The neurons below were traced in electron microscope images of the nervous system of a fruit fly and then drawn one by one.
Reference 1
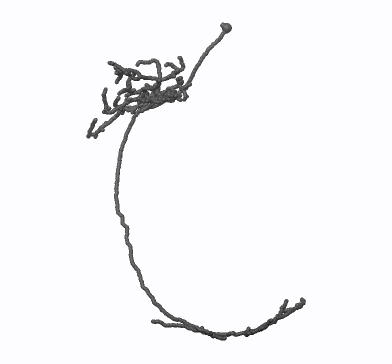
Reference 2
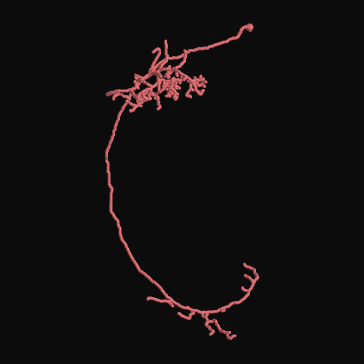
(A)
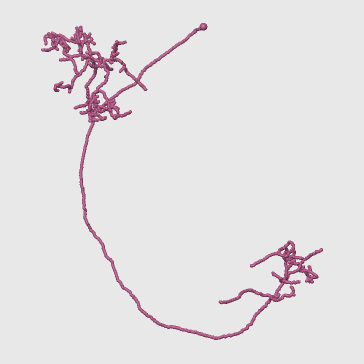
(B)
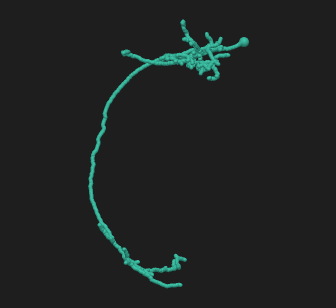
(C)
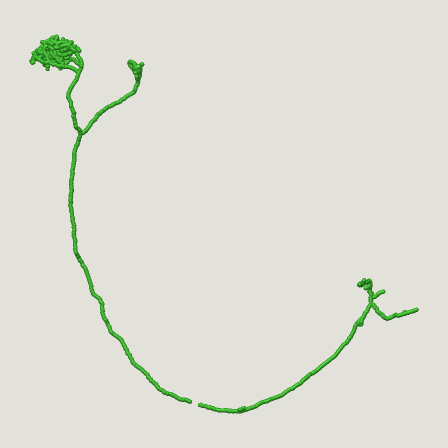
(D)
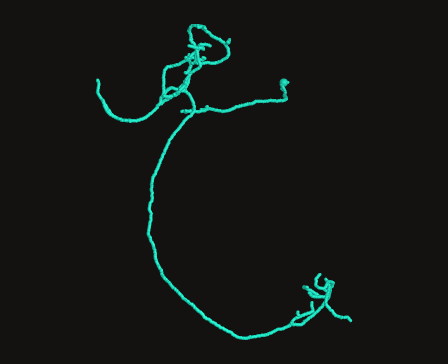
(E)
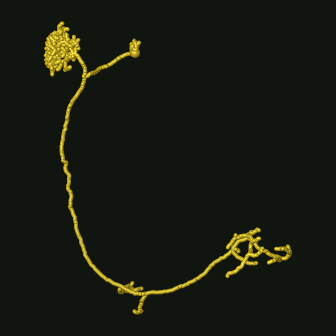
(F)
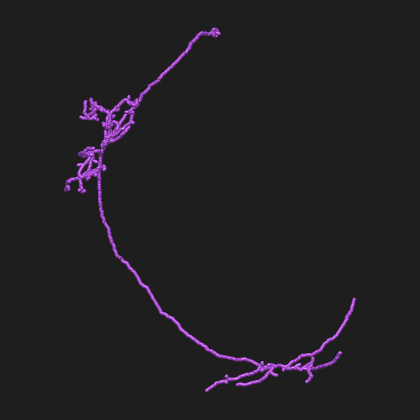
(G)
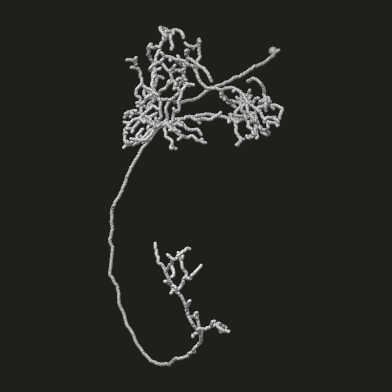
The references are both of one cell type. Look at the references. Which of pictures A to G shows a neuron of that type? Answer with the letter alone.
B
